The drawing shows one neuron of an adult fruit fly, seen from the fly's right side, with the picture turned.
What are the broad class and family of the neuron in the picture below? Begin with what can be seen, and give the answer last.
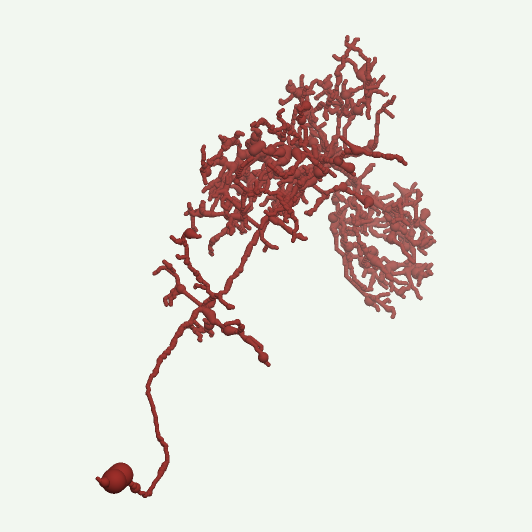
The cell body can be seen at the lower left of the picture. As drawn here it is taller than it is wide. Its broad class is optic-lobe intrinsic neuron. The family is TmY.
